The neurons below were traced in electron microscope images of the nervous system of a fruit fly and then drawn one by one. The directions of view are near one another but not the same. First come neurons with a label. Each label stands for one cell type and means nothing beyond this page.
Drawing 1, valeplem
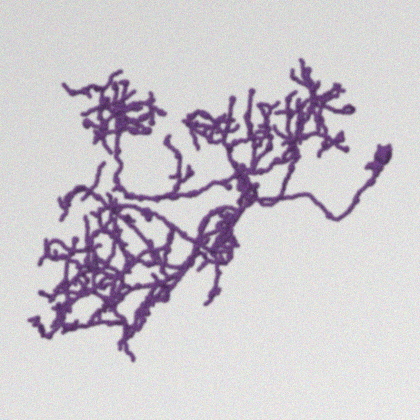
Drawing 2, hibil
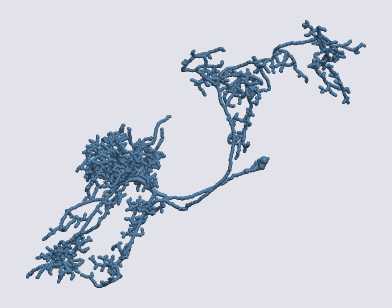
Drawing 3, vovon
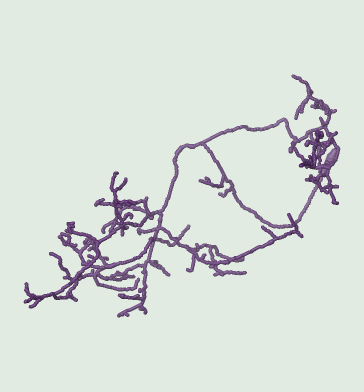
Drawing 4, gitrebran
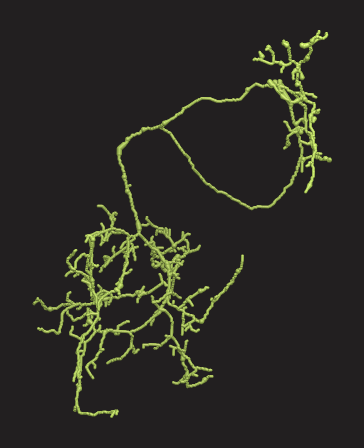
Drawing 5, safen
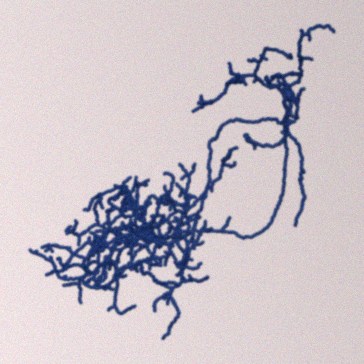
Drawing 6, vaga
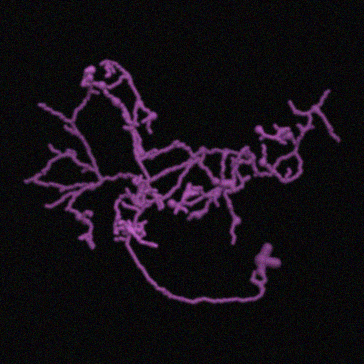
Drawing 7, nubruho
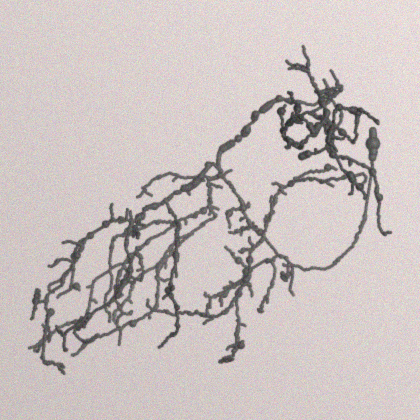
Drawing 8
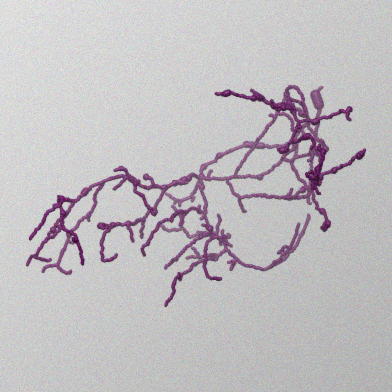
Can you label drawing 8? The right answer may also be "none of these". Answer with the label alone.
nubruho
